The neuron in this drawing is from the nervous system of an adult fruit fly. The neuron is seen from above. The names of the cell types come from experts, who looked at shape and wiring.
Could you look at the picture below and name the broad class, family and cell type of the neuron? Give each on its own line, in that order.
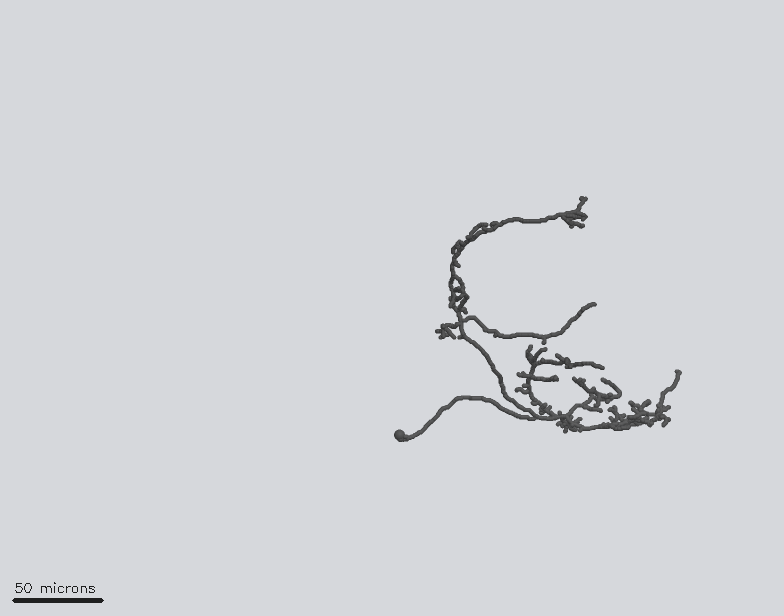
central-brain intrinsic neuron
hemilineage DM3_dorso_lateral
SMP328_c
